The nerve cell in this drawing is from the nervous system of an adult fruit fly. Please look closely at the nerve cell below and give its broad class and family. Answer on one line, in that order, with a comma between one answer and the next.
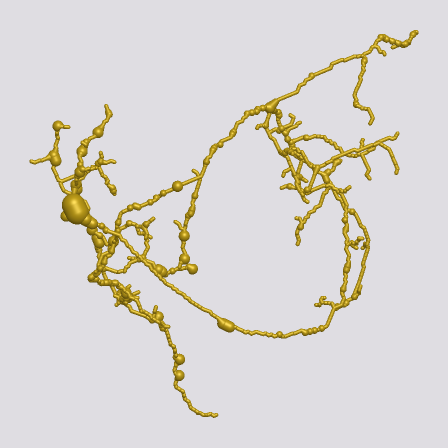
central-brain intrinsic neuron, hemilineage SLPpm3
